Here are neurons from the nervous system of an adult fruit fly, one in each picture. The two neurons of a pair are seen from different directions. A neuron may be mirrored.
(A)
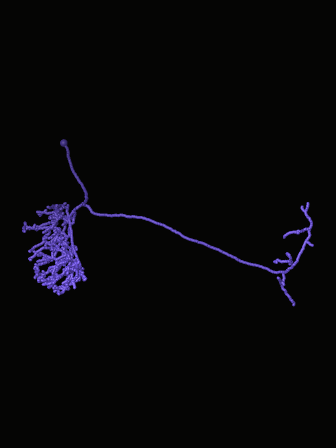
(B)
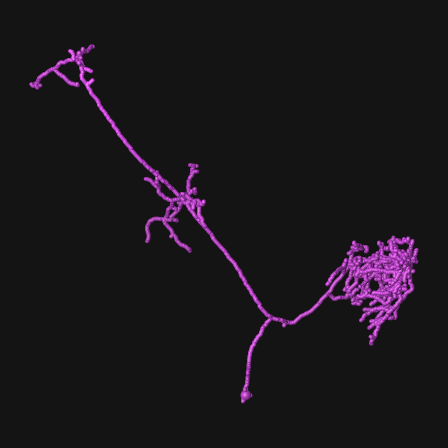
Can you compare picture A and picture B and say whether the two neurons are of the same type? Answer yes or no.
no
